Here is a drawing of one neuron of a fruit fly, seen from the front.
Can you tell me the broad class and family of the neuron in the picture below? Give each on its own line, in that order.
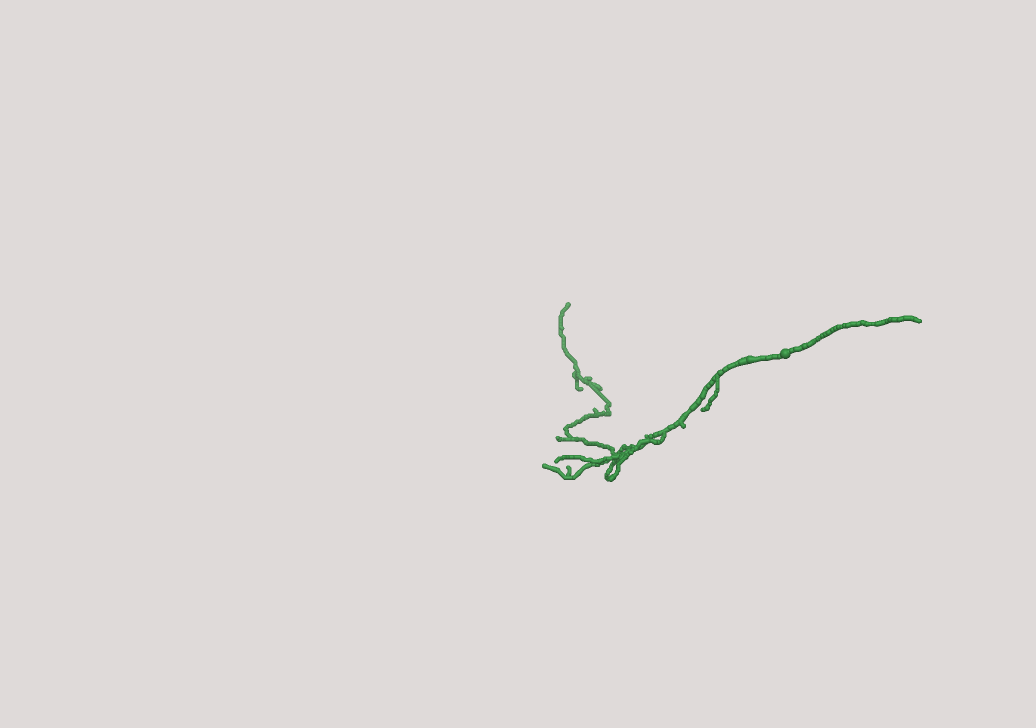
sensory neuron entering the nerve cord
class mechanosensory proprioceptive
